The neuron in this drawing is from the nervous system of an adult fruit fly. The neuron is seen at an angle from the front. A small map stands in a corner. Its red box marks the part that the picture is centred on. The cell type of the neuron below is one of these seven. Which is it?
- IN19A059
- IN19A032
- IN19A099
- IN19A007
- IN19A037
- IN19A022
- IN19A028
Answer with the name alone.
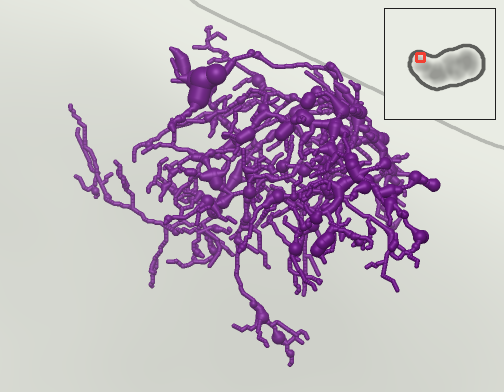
IN19A099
